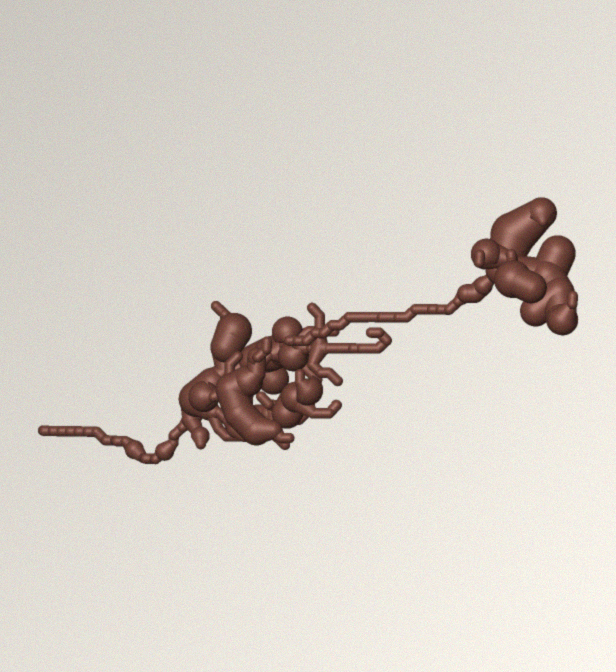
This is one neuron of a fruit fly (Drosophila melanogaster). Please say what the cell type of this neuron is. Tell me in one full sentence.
It is the cell type L5 to which this neuron belongs.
